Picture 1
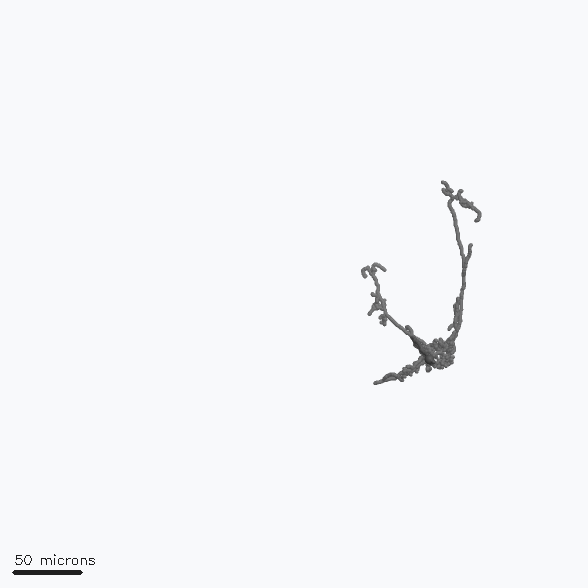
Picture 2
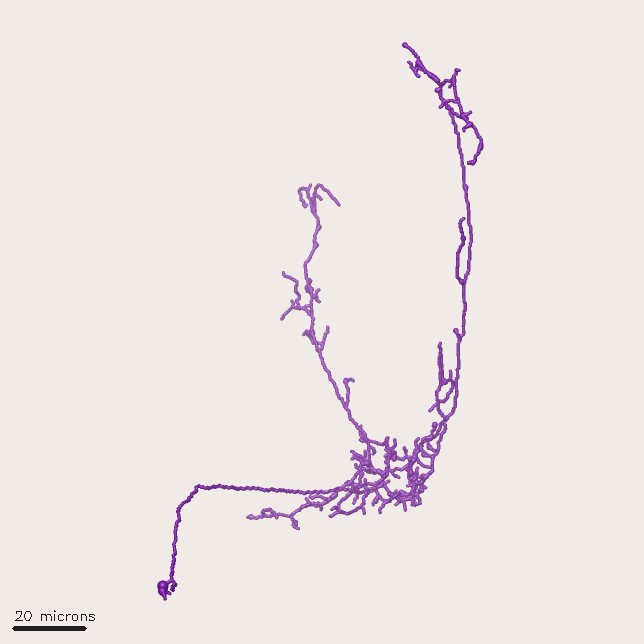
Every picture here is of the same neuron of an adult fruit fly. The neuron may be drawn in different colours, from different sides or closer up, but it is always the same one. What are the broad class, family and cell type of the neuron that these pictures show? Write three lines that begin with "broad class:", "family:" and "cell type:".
broad class: central-brain intrinsic neuron
family: hemilineage WEDa2
cell type: WED026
